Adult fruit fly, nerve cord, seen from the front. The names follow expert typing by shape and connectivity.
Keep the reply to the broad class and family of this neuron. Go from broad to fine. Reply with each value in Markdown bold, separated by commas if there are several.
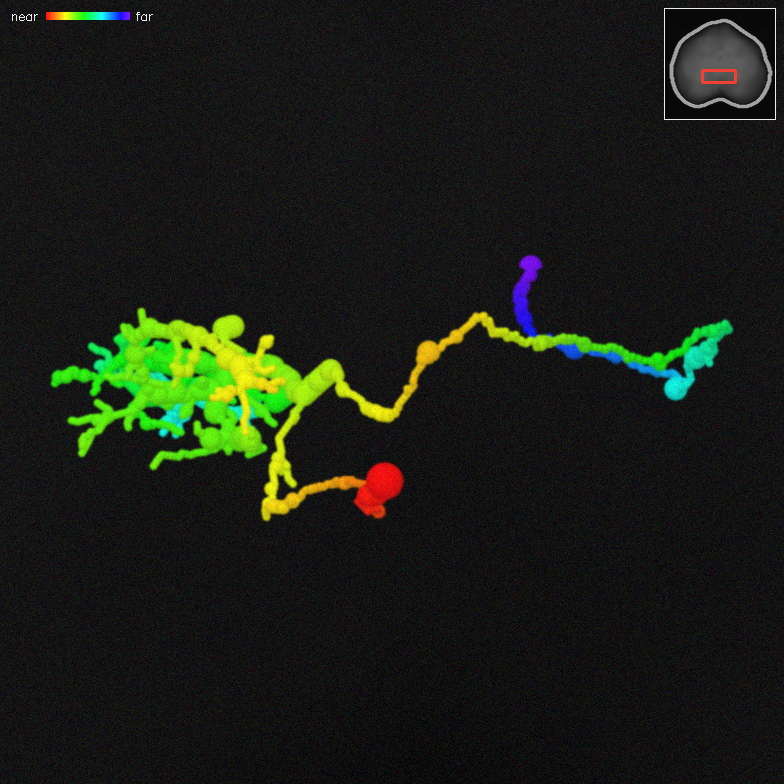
**nerve-cord intrinsic neuron**, **hemilineage 10B**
